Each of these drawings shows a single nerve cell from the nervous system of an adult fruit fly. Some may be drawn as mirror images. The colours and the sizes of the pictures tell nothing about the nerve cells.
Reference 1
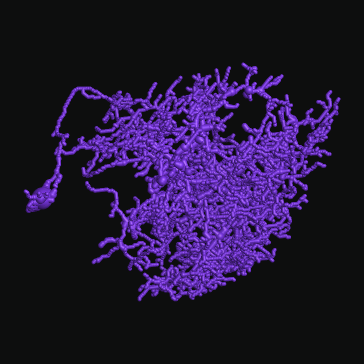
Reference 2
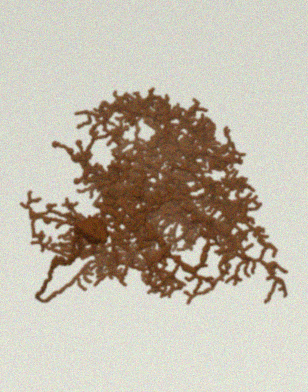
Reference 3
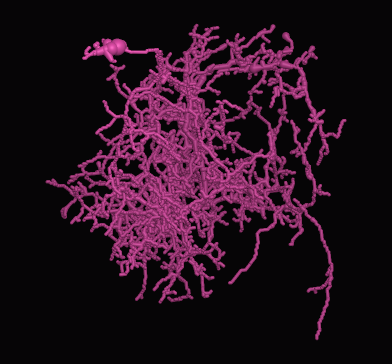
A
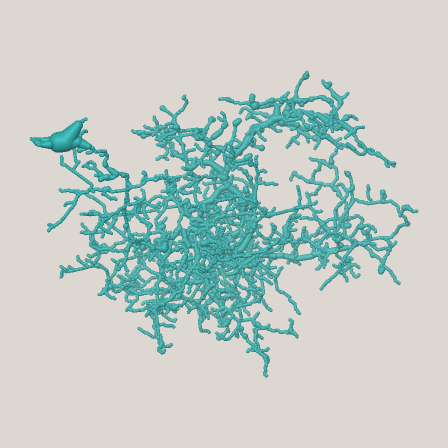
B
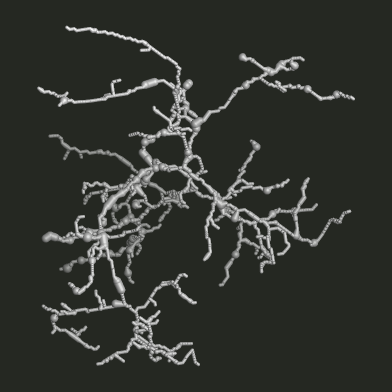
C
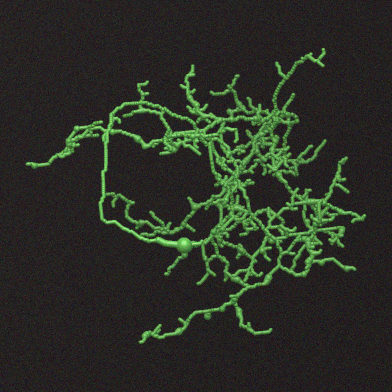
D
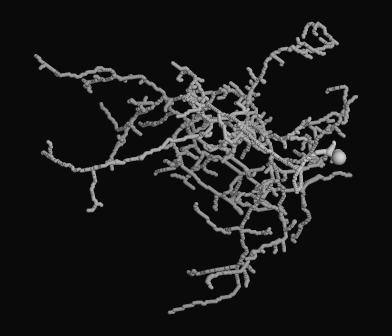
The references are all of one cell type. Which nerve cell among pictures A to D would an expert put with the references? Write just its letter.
A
